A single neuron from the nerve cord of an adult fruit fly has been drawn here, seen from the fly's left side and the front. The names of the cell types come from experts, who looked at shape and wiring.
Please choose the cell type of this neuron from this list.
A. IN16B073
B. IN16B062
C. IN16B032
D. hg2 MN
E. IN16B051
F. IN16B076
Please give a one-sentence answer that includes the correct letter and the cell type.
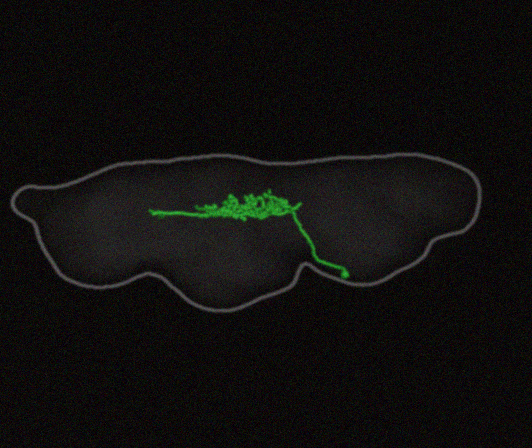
It is IN16B051, option E, that is the cell type of the neuron.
